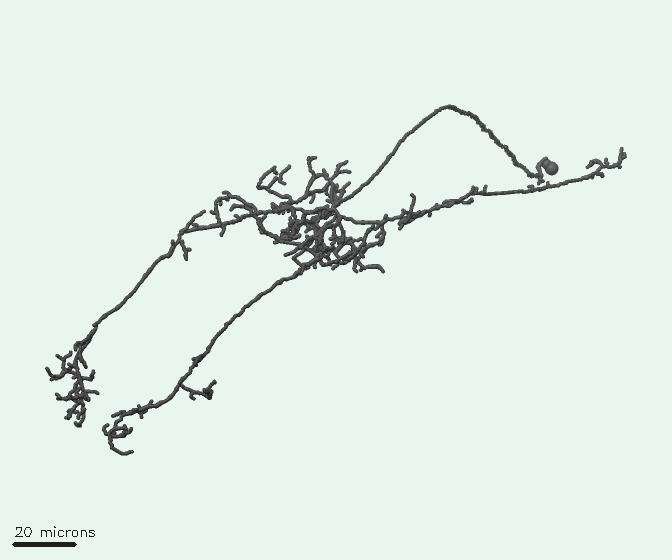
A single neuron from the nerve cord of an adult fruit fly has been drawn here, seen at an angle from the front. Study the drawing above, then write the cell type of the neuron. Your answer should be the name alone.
IN00A026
